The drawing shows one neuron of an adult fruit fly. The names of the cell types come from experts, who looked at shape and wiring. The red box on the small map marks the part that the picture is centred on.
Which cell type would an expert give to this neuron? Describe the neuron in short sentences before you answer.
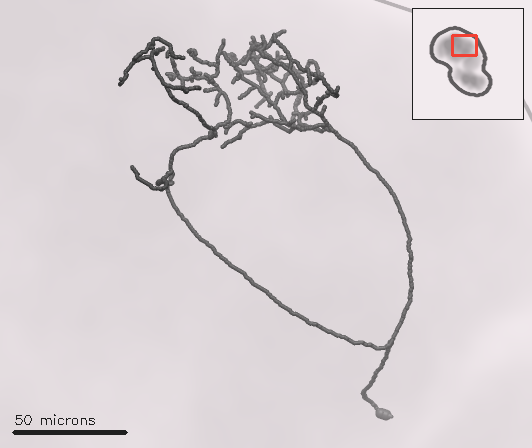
The cell body can be seen at the lower right of the picture. From top to bottom in the picture it spans about 170 microns. It is a central-brain intrinsic neuron. It is of cell type SMP567.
